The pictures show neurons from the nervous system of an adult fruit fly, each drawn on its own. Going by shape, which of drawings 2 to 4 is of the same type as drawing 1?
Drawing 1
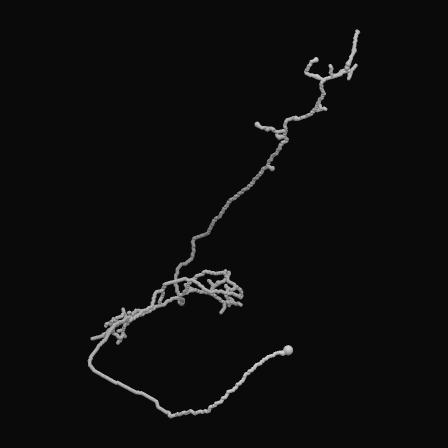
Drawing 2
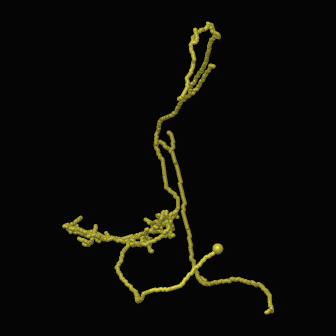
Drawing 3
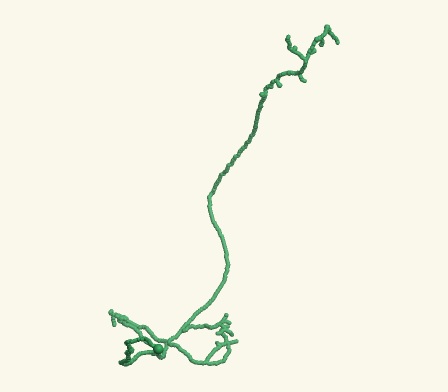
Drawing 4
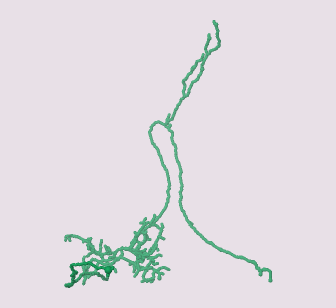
3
